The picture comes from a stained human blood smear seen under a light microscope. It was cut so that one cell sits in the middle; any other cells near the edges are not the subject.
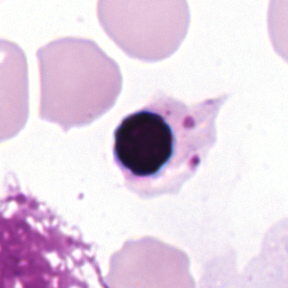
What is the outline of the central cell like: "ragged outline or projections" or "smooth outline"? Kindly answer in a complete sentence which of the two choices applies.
It is a rough edge that this cell shows.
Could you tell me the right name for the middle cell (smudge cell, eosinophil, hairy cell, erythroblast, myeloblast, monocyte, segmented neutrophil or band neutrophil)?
erythroblast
